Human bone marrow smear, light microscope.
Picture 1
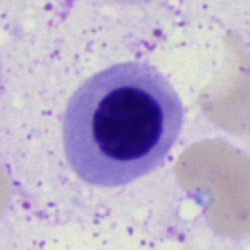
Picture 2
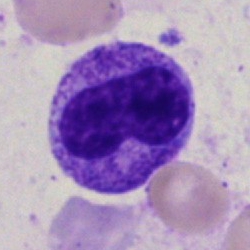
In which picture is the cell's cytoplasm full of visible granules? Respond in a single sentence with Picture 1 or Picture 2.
Picture 2 has the cell with many visible granules in its cytoplasm.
